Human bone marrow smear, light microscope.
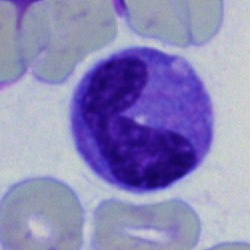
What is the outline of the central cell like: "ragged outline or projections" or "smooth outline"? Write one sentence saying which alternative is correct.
It is a smooth edge that this cell shows.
